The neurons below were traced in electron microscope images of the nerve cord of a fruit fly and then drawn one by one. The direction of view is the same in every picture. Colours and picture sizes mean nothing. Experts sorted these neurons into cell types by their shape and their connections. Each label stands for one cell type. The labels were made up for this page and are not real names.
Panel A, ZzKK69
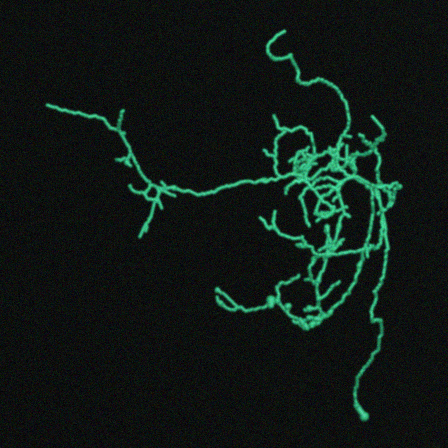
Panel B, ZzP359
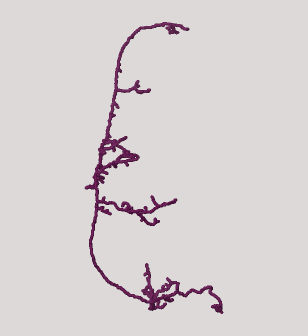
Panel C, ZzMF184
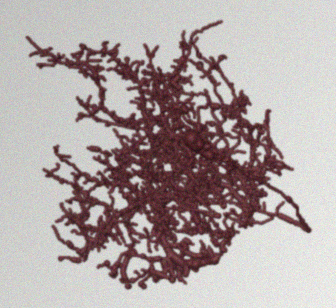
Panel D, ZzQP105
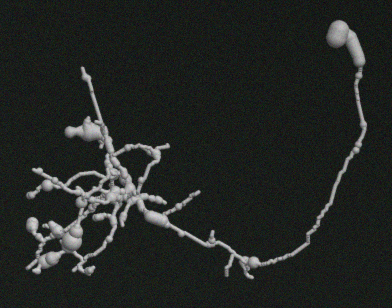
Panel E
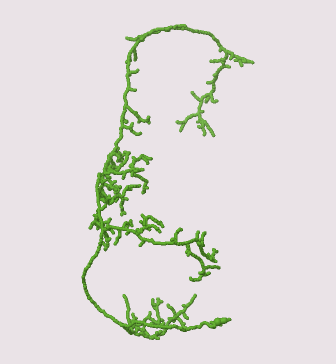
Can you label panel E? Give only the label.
ZzP359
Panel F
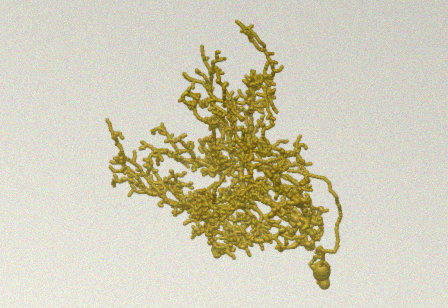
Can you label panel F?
ZzMF184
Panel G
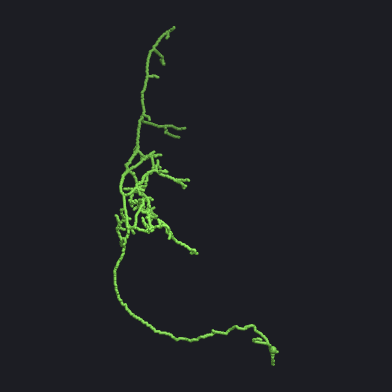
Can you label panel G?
ZzP359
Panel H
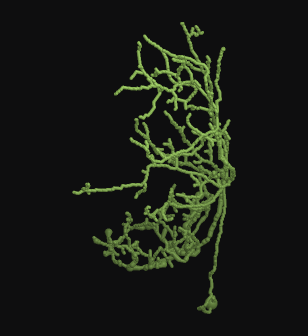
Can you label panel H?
ZzKK69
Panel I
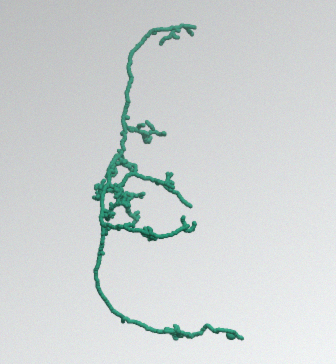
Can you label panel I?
ZzP359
